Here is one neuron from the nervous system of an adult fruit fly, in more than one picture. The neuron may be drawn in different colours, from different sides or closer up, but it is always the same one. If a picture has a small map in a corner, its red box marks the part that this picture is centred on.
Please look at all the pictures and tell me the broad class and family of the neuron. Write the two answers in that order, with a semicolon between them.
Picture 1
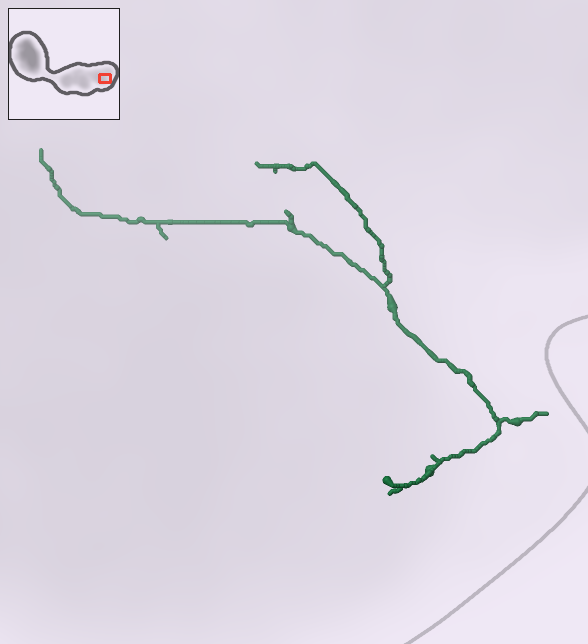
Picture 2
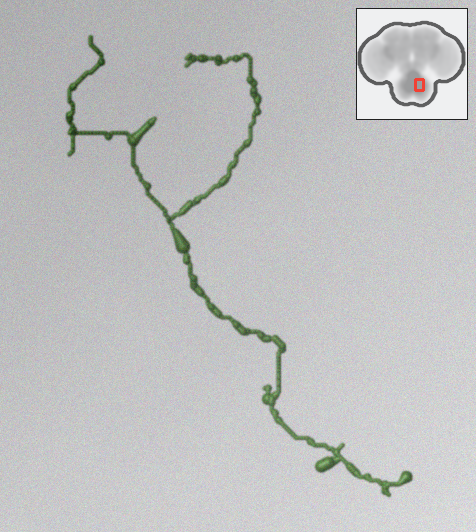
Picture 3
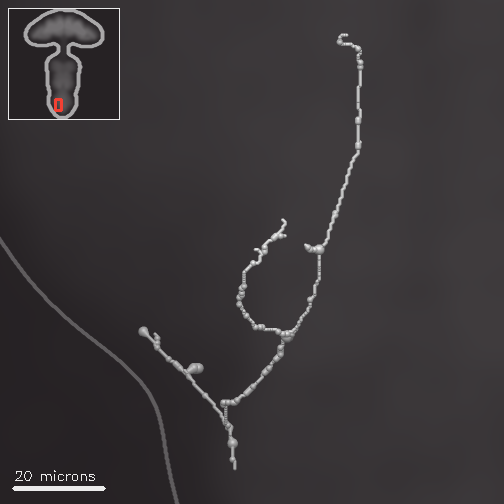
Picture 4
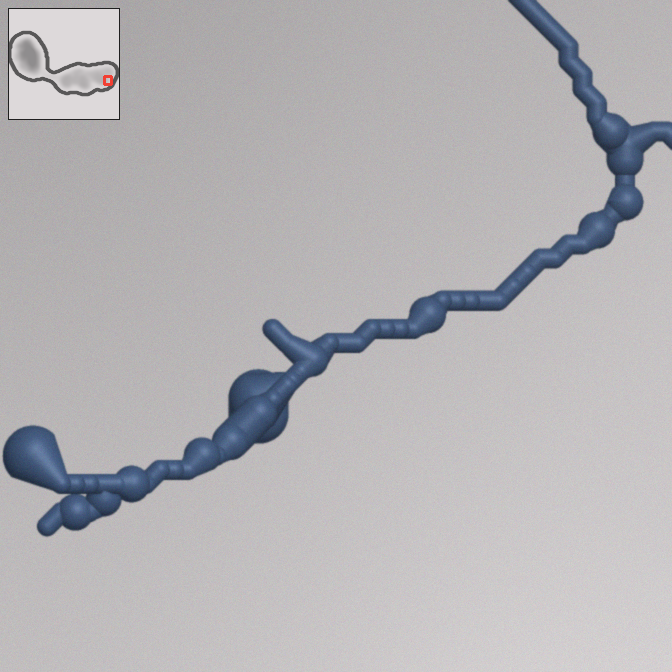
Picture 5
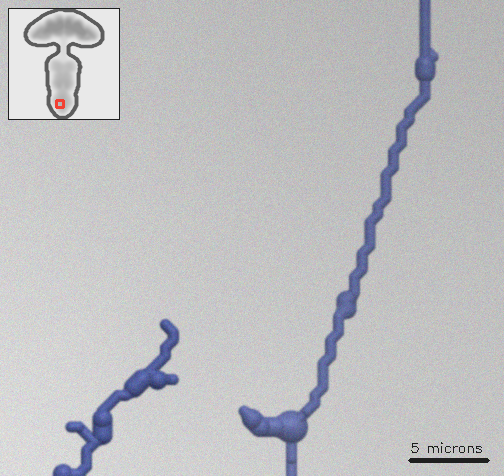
sensory neuron entering the nerve cord; class mechanosensory tactile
